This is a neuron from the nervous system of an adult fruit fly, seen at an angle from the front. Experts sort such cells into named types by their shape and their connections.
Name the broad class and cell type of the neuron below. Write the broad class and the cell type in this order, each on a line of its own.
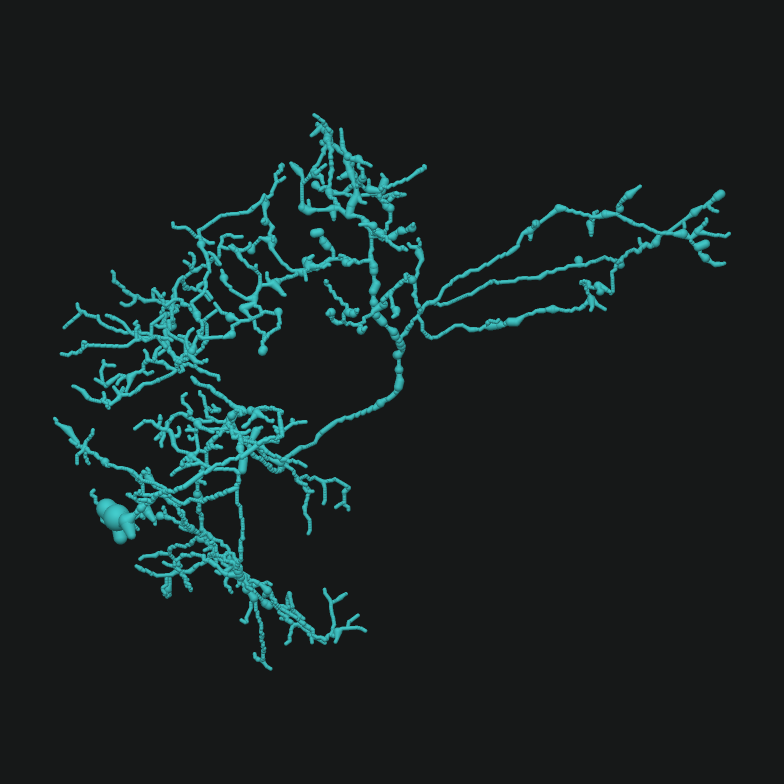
central-brain intrinsic neuron
SMP075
